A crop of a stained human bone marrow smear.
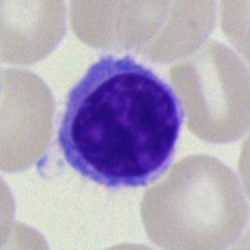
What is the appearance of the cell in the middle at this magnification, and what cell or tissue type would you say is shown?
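The chromatin is dark purple and coarsely clumped, with small paler patches. A scant rim of blue cytoplasm lies around the nucleus and is widest on its left side. From the lower left of the cell projects a small pale blue bleb. The cell is a lymphocyte.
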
